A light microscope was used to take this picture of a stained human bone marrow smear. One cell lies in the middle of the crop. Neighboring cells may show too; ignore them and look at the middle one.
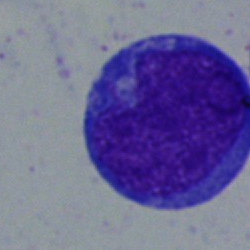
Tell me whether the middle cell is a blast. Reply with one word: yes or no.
yes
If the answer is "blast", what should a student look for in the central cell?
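This is a blast, and the narrow rim of cytoplasm you see here, stained deep blue, goes with that.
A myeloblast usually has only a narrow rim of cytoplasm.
Now look at the outline, which is round and smooth. The chromatin looks finely stippled rather than gathered into coarse clumps. Beside the nucleus, at the upper left, a pale clear zone sits in the cytoplasm.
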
